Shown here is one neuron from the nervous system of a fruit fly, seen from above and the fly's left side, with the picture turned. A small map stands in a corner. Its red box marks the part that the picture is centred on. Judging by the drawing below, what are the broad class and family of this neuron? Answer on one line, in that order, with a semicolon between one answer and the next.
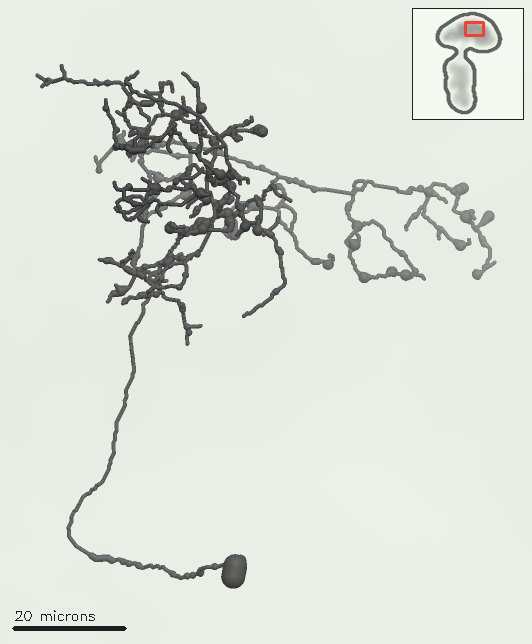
central-brain intrinsic neuron; hemilineage SIPp1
